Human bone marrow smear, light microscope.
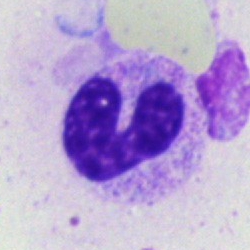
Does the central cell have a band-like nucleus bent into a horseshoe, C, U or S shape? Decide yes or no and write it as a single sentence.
Yes, this cell's nucleus is a curved band and is not split into lobes.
